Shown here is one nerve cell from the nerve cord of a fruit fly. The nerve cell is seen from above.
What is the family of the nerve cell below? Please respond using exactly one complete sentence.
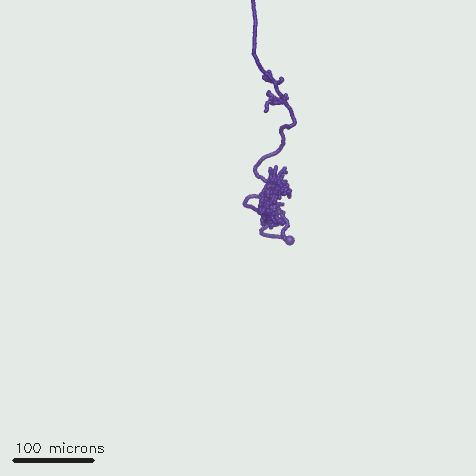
This nerve cell is within the family hemilineage 04B.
